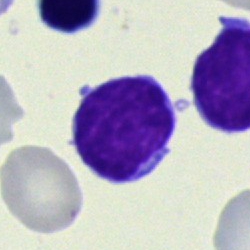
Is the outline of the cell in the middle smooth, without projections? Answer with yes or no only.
No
